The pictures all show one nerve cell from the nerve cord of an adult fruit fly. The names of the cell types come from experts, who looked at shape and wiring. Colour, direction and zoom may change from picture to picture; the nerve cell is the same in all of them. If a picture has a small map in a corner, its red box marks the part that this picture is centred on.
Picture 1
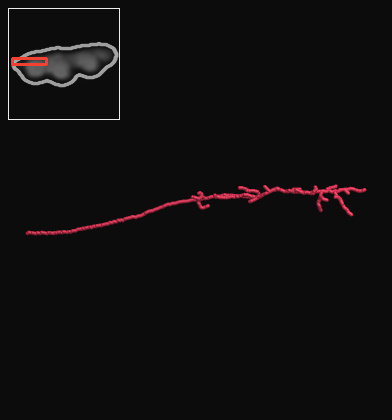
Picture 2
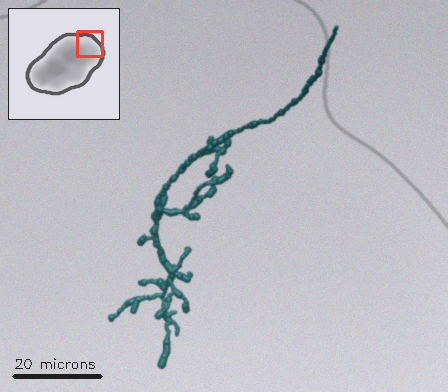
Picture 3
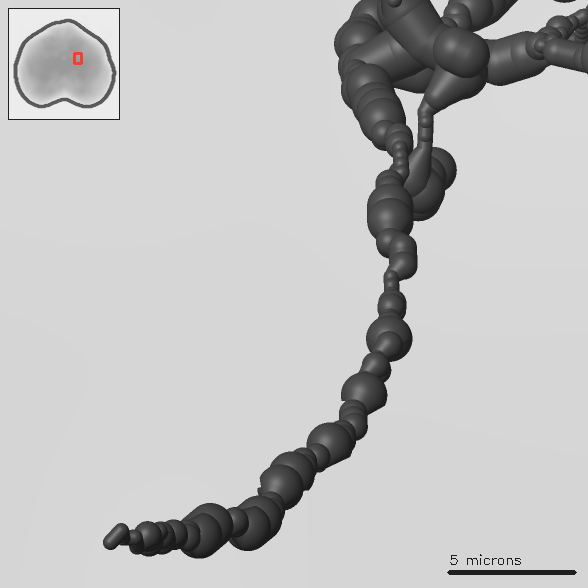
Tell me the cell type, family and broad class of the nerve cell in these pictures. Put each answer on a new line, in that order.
DNge072
hemilineage LB6
descending neuron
